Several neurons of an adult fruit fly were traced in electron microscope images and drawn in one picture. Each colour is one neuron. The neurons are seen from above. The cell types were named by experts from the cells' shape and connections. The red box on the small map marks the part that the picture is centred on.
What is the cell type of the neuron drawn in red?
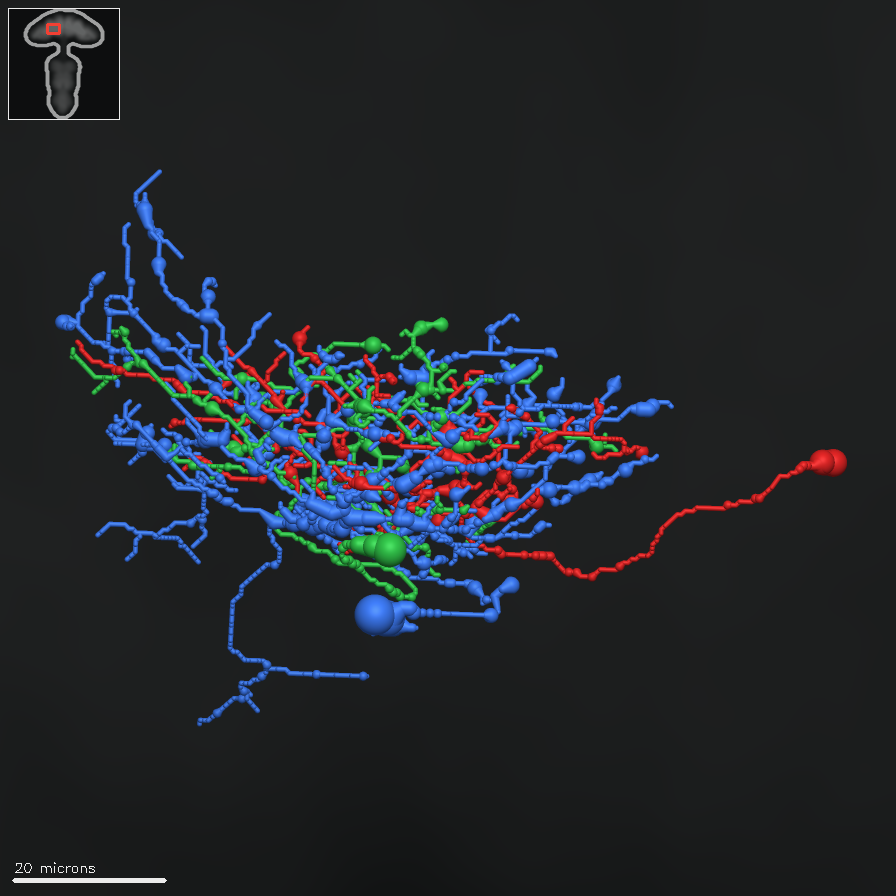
CB4130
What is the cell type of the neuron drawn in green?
CB1154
